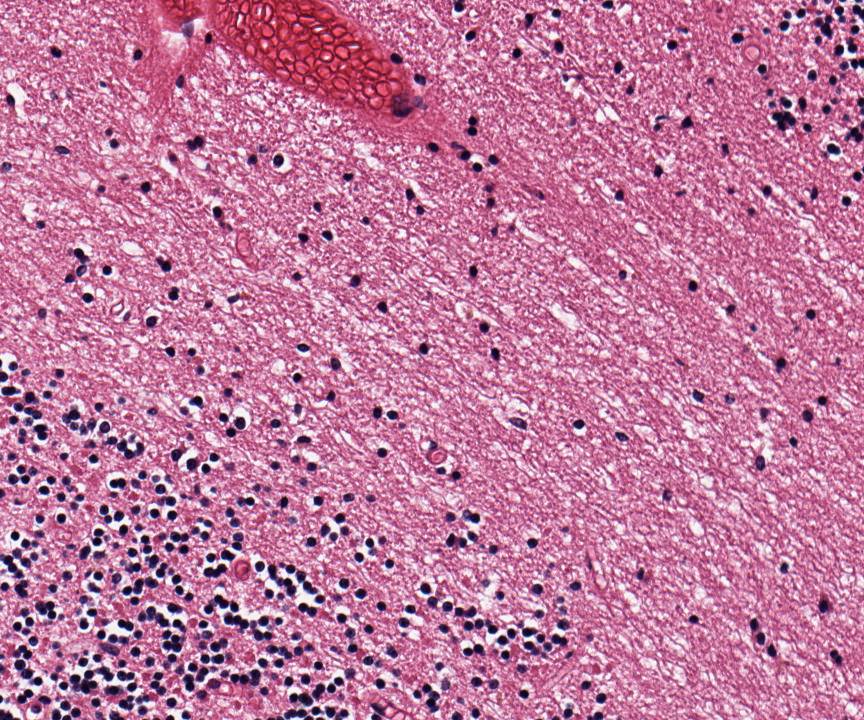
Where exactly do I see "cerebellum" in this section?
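Cerebellum: two parts of the field go with it. Lower left corner: a crowded sheet of small, round, dark nuclei.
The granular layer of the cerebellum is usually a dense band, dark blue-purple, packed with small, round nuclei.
Rest of the field: pale pink fibrillary tissue, nuclei only scattered; these are small, round and dark, with little visible cytoplasm.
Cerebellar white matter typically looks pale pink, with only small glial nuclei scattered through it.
Faint fibre streaks cross the pink tissue diagonally, upper left to lower right.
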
